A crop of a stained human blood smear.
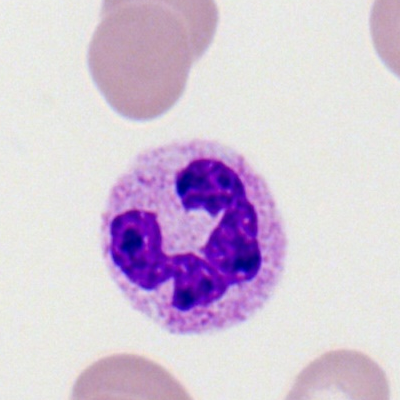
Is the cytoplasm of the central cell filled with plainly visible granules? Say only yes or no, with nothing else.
Yes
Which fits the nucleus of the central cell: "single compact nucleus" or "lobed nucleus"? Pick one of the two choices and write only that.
Lobed nucleus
